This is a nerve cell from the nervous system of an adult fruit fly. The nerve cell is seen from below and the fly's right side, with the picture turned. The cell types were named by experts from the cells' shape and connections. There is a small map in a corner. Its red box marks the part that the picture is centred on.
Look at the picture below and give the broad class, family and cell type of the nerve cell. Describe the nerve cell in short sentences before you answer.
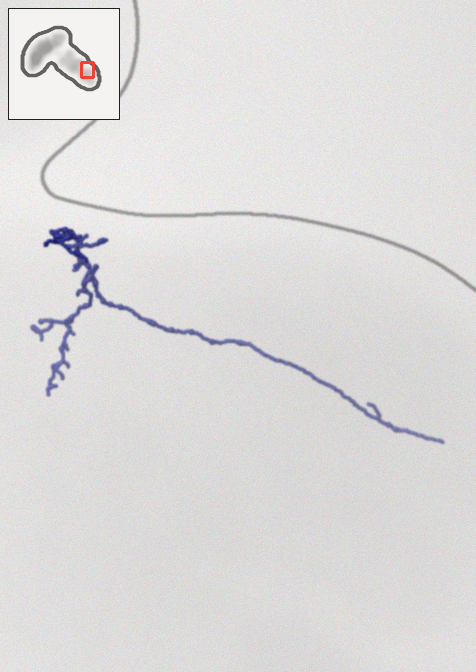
No cell body is drawn. As drawn here it is wider than it is tall. This is a sensory neuron entering the nerve cord. The name of its family is class mechanosensory tactile. The cell type is SNta03.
